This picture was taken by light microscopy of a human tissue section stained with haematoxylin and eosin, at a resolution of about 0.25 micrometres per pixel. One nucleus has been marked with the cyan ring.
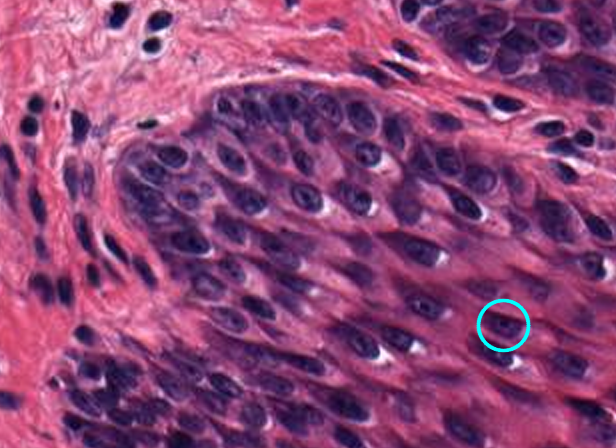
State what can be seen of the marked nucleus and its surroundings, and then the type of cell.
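The nucleus is an elongated oval, dark purple, and stained fairly evenly throughout. The nucleus is surrounded by a rim of pink cytoplasm, and the cell as a whole is drawn out in the same direction as its nucleus. The cell sits closely packed among similar cells whose long axes all run in the same oblique direction, forming parallel rows within a many-layered sheet of cells. This is a squamous epithelial cell.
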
